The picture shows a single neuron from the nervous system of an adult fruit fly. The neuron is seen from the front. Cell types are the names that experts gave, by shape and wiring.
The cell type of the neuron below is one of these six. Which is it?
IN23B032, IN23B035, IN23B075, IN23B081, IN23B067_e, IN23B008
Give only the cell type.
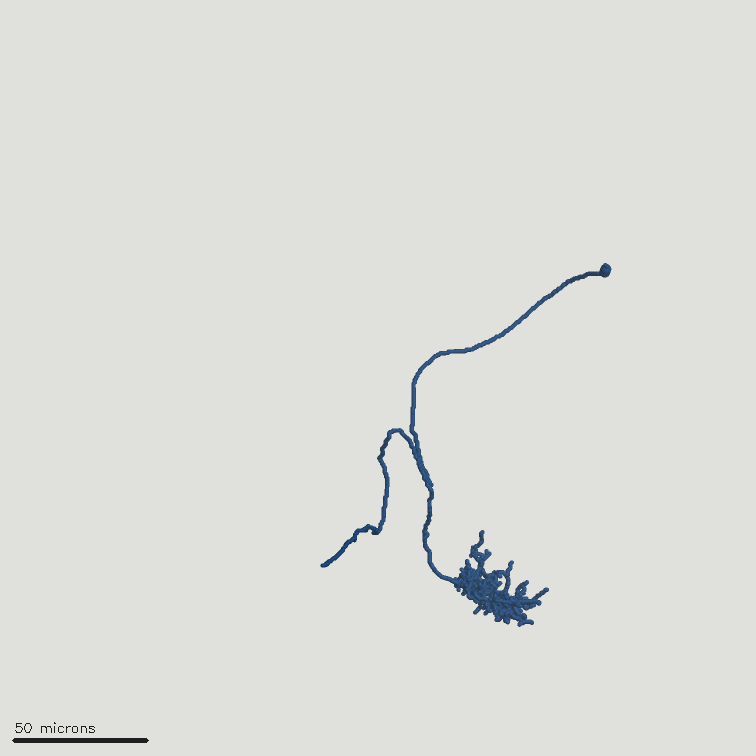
IN23B067_e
